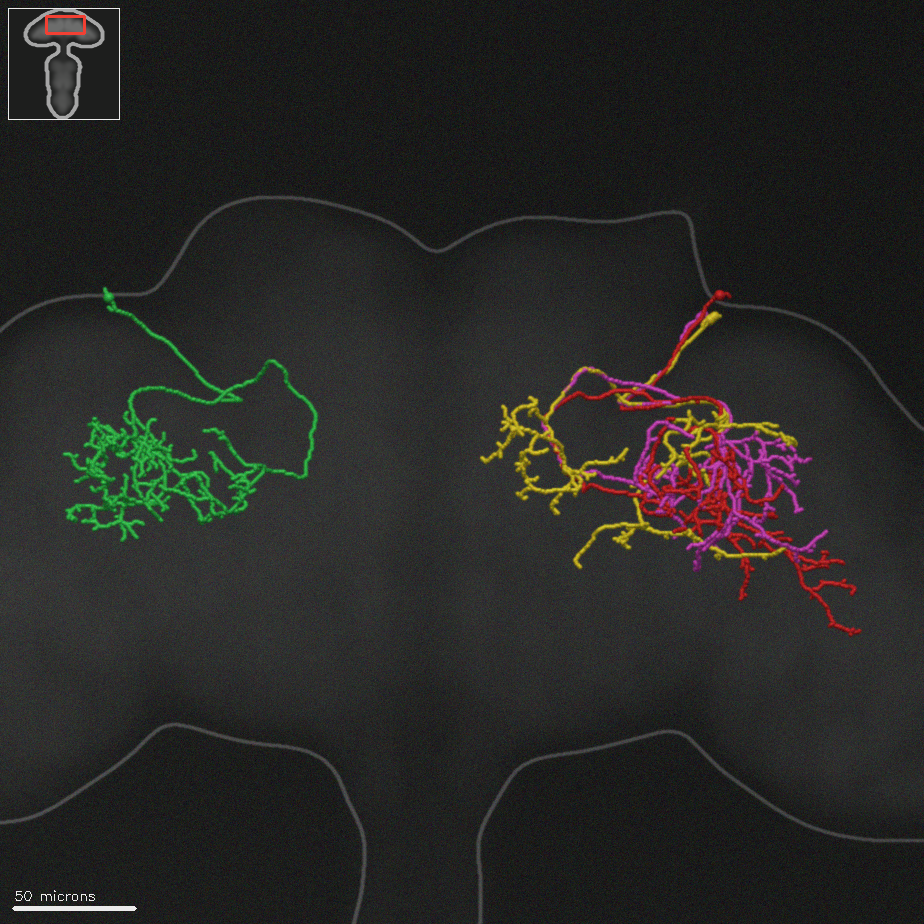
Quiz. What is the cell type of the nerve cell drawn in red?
SLP241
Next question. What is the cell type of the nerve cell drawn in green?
SLP240_a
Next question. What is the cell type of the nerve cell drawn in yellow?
SMP171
